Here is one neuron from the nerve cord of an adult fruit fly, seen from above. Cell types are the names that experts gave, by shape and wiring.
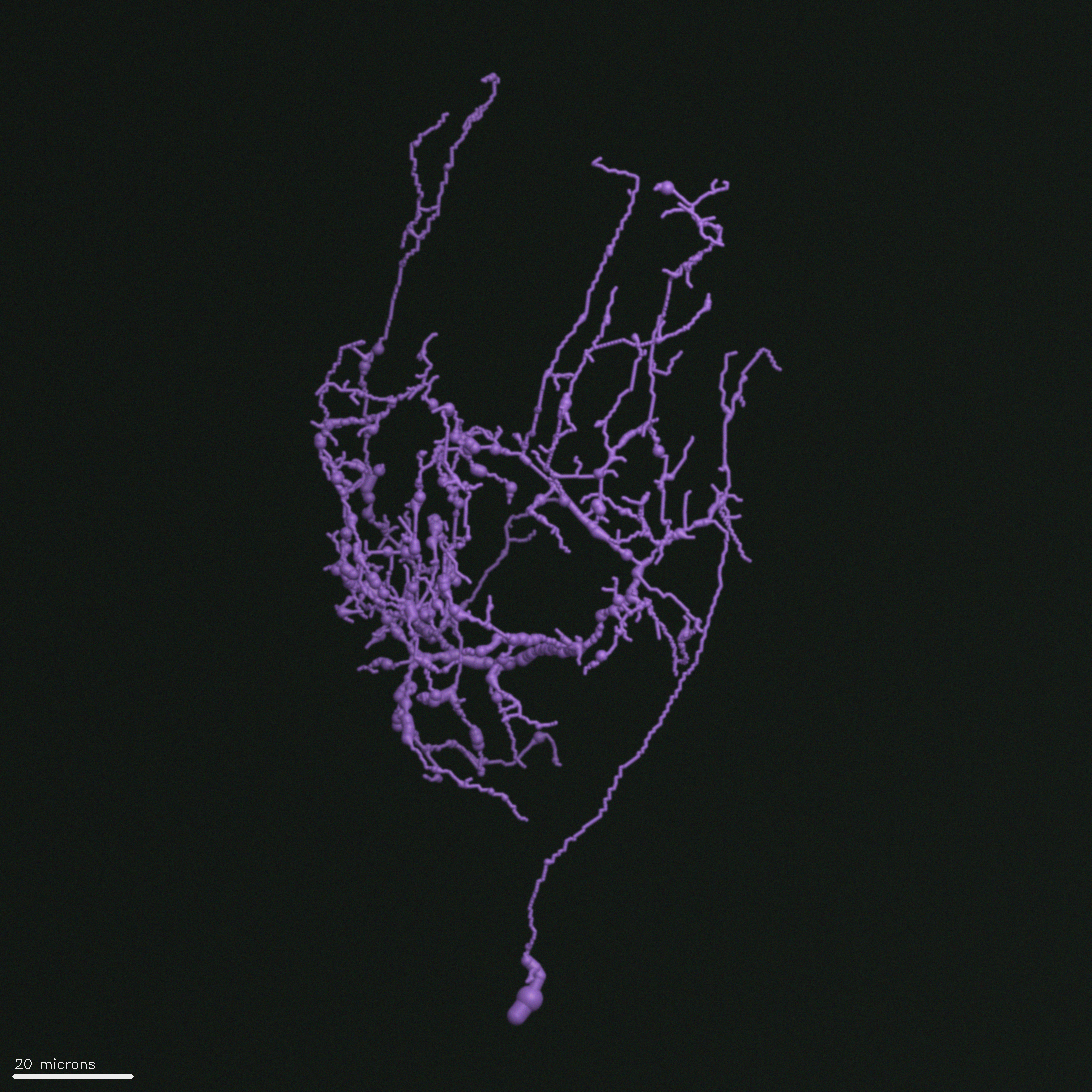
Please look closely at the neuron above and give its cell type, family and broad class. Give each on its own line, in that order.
IN03A036
hemilineage 03A
nerve-cord intrinsic neuron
